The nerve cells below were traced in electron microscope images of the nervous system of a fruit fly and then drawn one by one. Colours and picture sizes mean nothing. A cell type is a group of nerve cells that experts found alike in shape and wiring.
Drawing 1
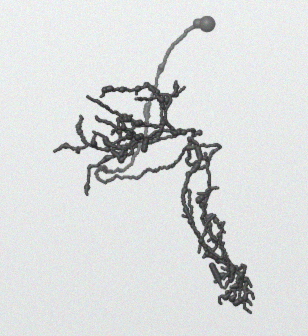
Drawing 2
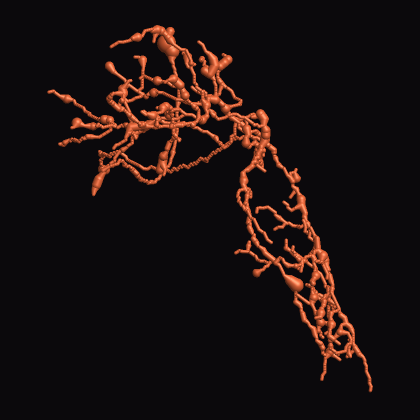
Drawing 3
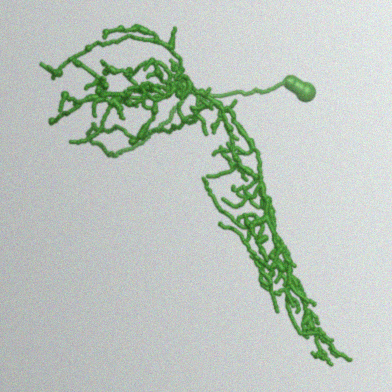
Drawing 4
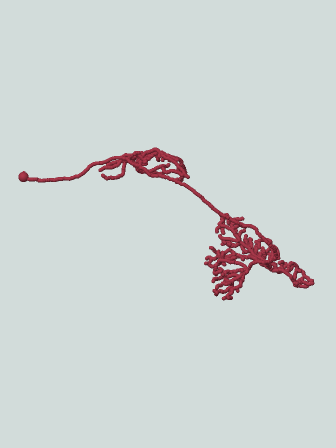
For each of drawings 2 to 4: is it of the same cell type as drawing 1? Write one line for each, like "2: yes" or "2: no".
2: yes
3: yes
4: no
